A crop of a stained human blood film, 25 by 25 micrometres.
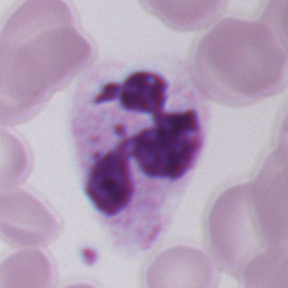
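Segmented neutrophil at the centre: the nucleus splits into three large lobes linked by thin strands. A small tag pokes out to the upper left from the top lobe. Chromatin dark purple and densely clumped; cytoplasm pale pinkish-lilac, not blue.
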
